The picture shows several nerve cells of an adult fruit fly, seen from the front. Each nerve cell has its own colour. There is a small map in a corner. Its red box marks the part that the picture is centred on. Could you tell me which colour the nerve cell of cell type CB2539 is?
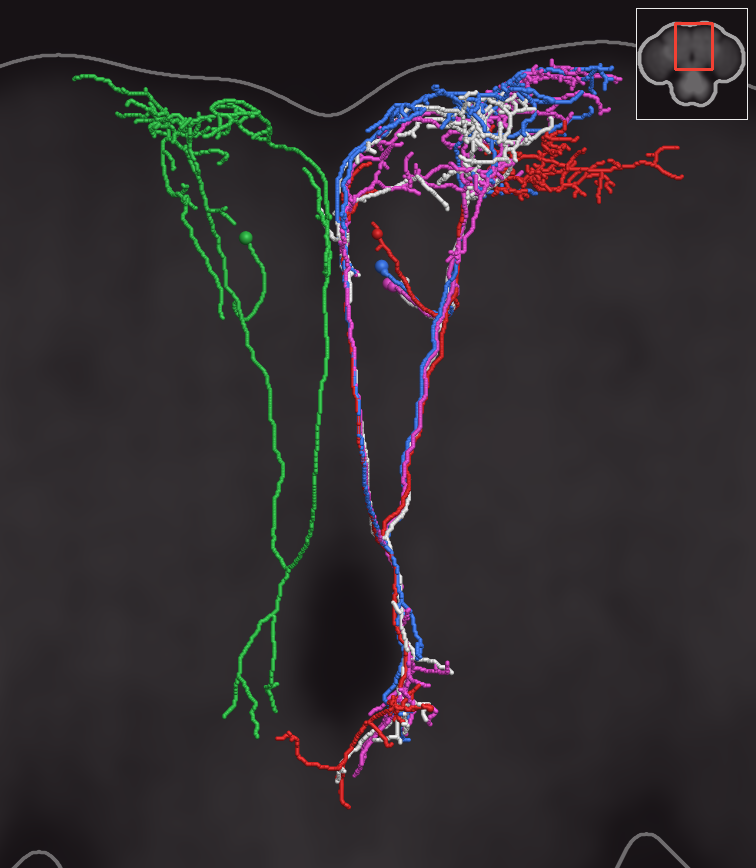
white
